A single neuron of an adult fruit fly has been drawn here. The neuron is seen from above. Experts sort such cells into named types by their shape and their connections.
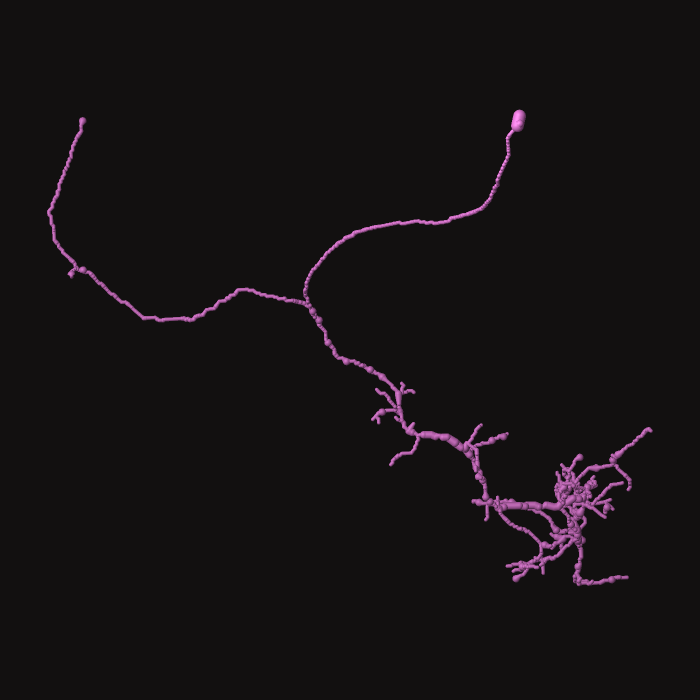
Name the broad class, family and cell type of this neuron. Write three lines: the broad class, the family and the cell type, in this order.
nerve-cord intrinsic neuron
hemilineage 23B
IN23B074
